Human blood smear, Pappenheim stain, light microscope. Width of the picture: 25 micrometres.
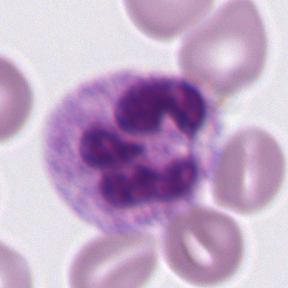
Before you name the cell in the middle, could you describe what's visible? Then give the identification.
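See how smooth and roughly round the outline is? The nucleus breaks up into several lobes, and fine, small lilac granules fill the cytoplasm, with no vacuoles among them. So that's a segmented neutrophil.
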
